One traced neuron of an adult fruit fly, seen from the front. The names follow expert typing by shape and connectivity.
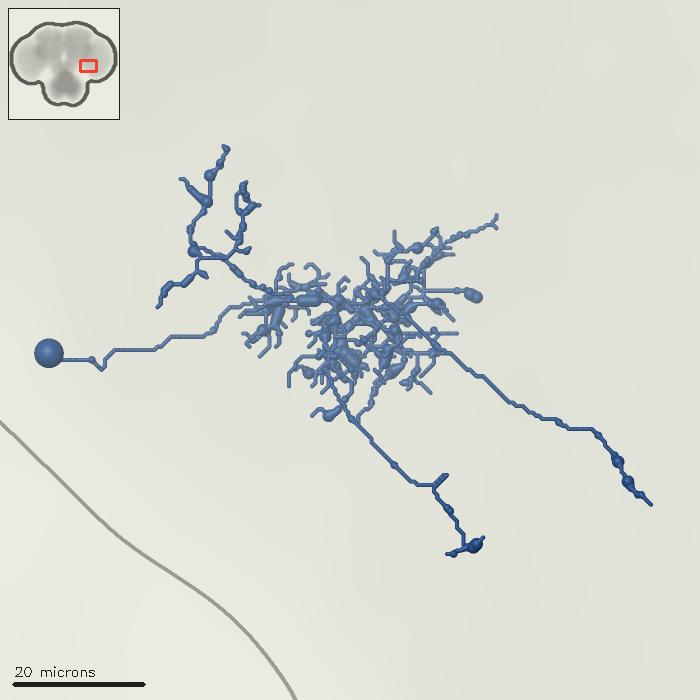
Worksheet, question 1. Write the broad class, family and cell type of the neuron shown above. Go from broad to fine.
optic-lobe intrinsic neuron; Y; Y11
